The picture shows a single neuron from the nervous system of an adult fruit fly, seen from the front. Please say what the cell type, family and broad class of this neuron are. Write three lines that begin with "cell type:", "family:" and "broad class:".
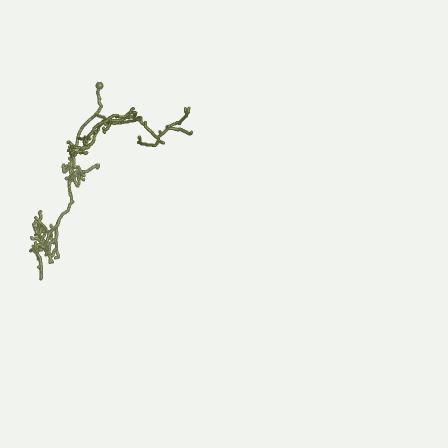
cell type: LoVP83
family: hemilineage VLPd&p1_posterior
broad class: visual projection neuron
